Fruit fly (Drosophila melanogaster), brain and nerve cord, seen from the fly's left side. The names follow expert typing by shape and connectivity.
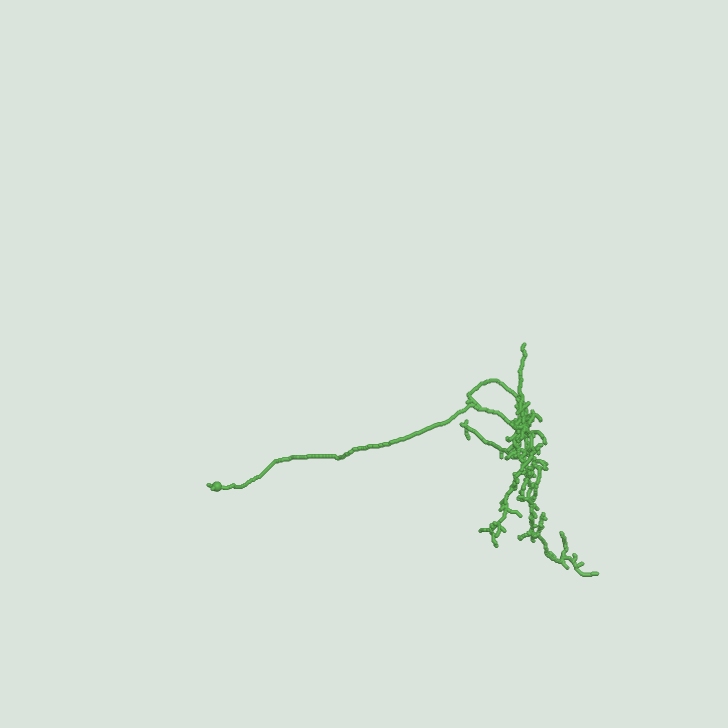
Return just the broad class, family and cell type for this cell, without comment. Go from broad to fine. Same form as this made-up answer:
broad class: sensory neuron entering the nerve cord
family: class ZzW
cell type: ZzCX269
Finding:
broad class: central-brain intrinsic neuron
family: hemilineage LALv1_ventral
cell type: PS072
